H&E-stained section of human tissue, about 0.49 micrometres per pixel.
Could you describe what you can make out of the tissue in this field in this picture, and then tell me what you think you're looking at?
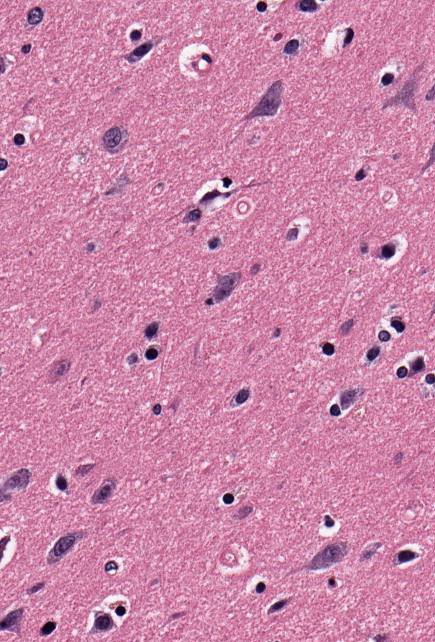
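Cells lie singly, well apart, not in sheets or clusters, on continuous finely granular, fibrillary pink neuropil. Neurons, as at upper centre, have triangular purple-tinged bodies tapering into a process; one near upper left has a round pale nucleus, distinct dark nucleolus. This is cerebral cortex.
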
